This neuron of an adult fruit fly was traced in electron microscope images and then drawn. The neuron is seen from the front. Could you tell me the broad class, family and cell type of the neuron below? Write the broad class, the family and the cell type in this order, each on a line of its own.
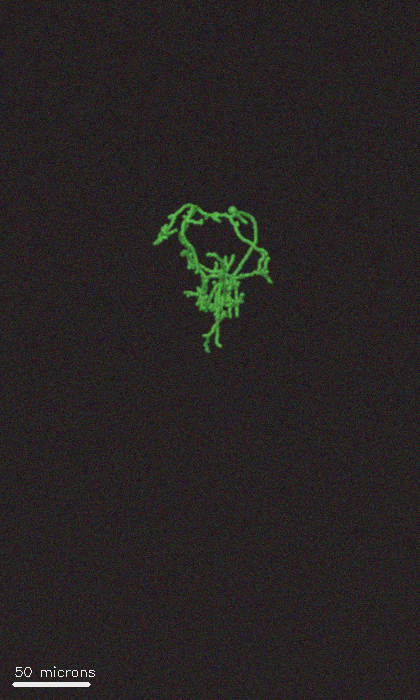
nerve-cord intrinsic neuron
hemilineage 19B
IN19B084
